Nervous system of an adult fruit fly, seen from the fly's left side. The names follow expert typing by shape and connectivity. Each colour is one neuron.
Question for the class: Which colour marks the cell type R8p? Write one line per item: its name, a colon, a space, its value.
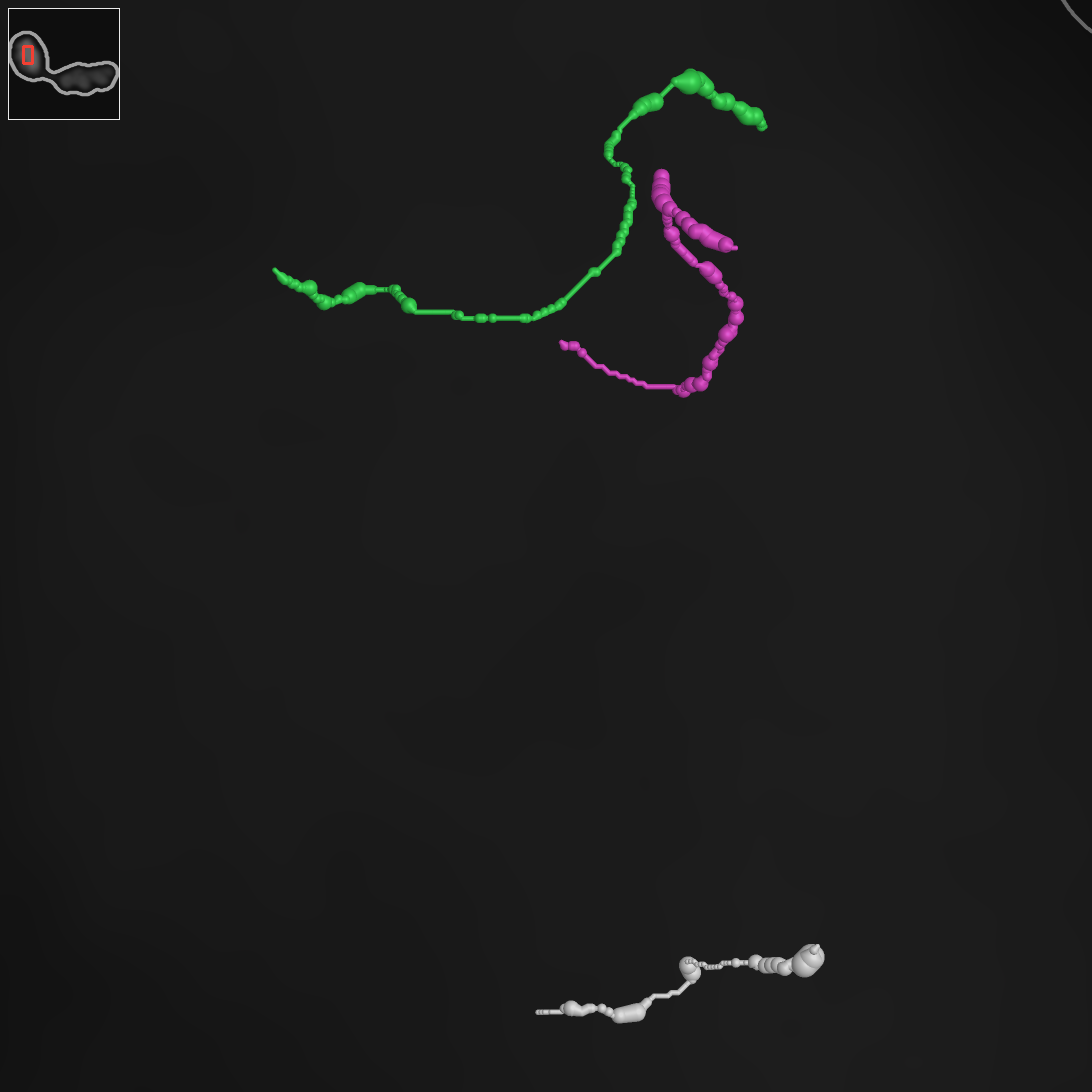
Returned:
colour: green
